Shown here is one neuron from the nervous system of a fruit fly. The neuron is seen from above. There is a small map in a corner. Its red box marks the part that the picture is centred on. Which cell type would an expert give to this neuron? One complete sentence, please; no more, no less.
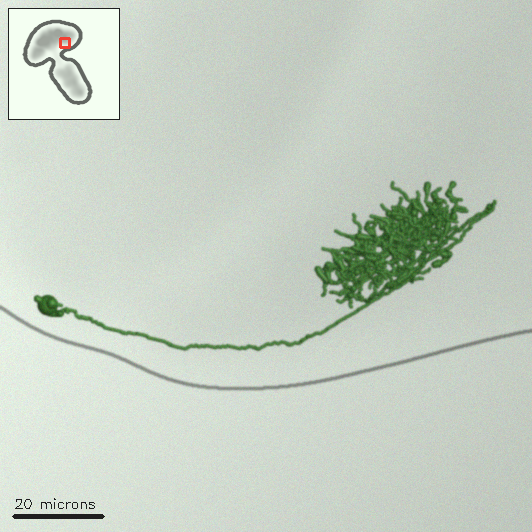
This neuron carries the cell type designation LPi43.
